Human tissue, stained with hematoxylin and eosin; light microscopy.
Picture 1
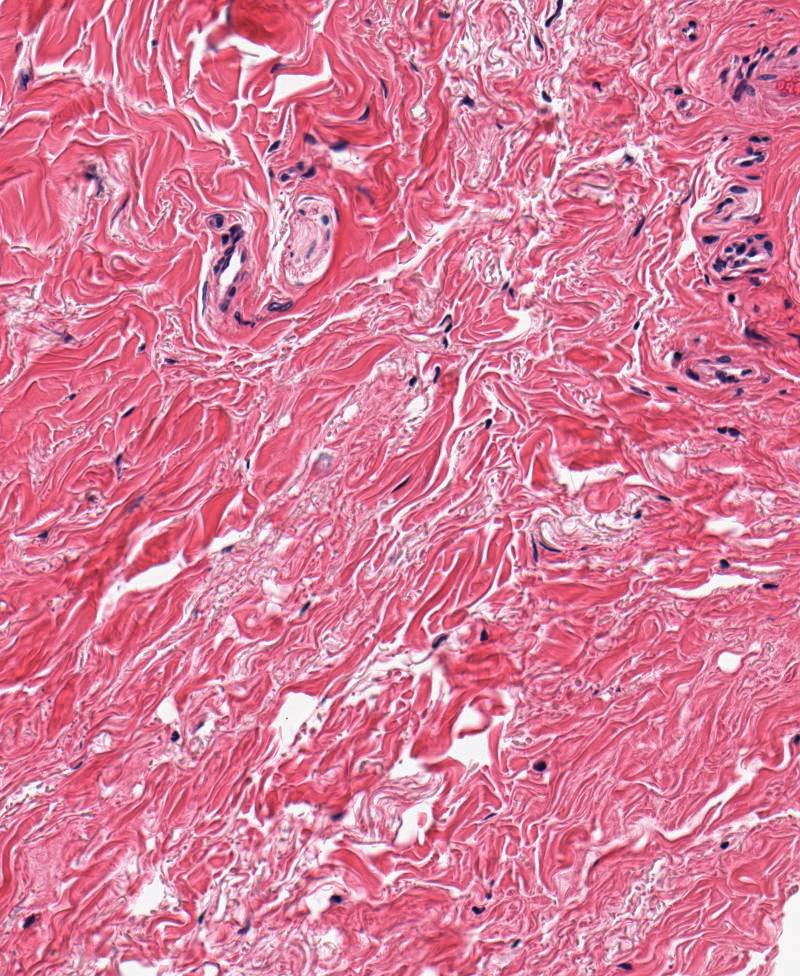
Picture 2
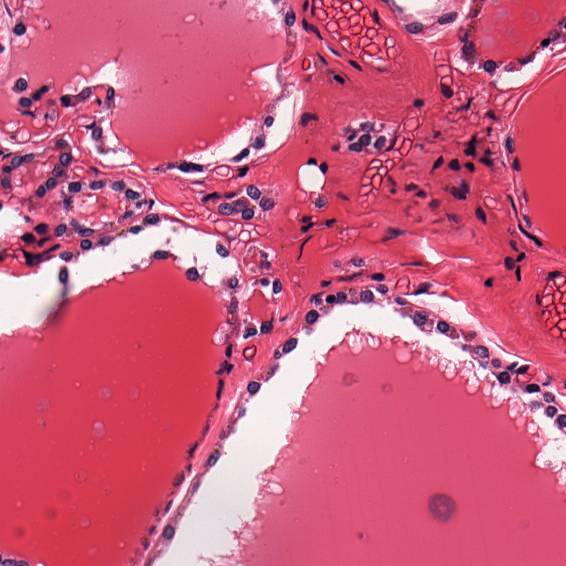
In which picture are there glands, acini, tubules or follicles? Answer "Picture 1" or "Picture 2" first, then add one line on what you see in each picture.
Picture 2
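Picture 1: No glands, ducts or follicles are seen among the collagen.
Picture 2: Most of the field is taken up by large rounded spaces filled with homogeneous pink material, separated by narrow branching strands of tissue.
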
